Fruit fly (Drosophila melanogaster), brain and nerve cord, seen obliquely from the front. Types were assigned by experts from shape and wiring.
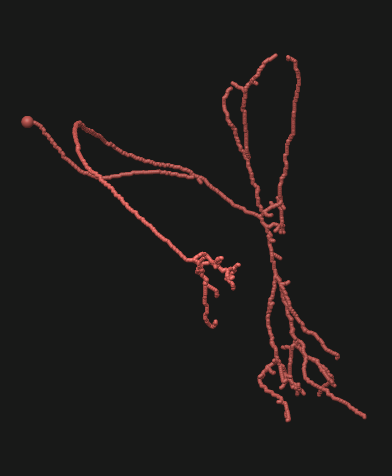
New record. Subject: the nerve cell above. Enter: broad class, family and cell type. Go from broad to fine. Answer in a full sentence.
A central-brain intrinsic neuron of hemilineage SLPa&l1_lateral, type CB1504.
